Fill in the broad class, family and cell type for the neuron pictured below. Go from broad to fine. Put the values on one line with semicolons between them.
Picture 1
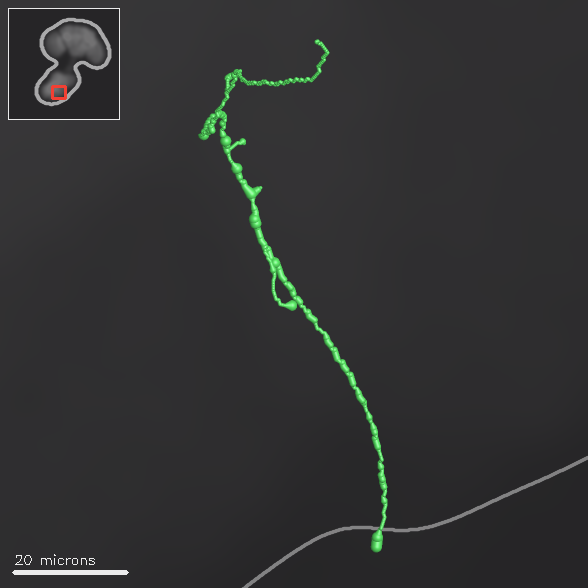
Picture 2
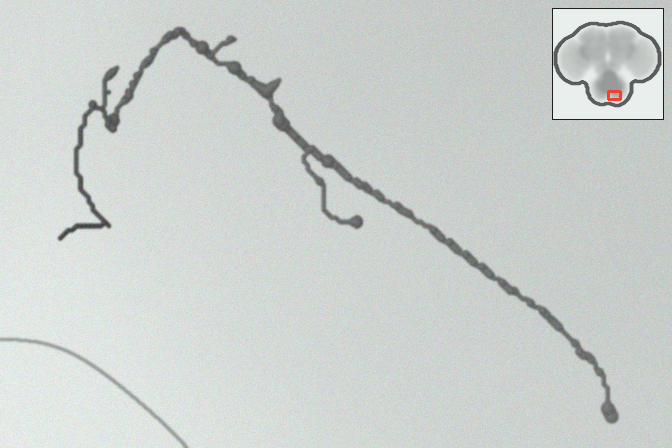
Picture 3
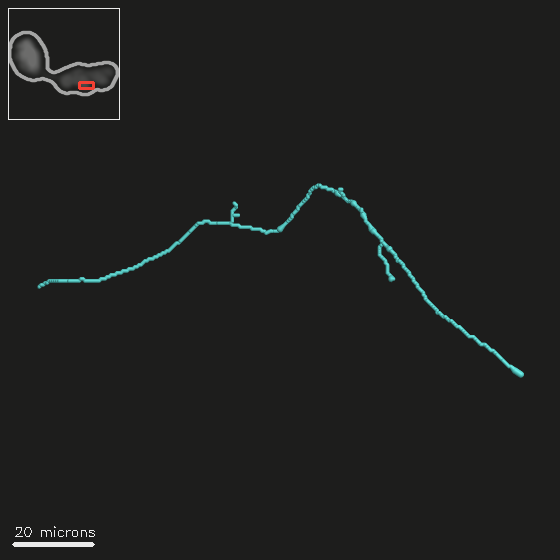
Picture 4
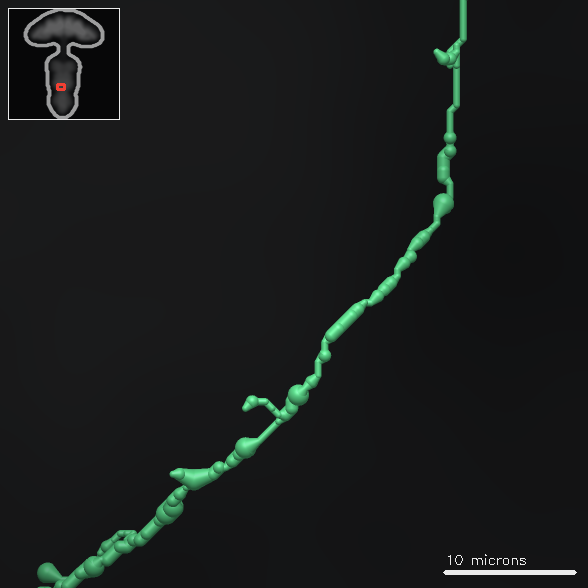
sensory neuron entering the nerve cord; class mechanosensory tactile; SNta43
